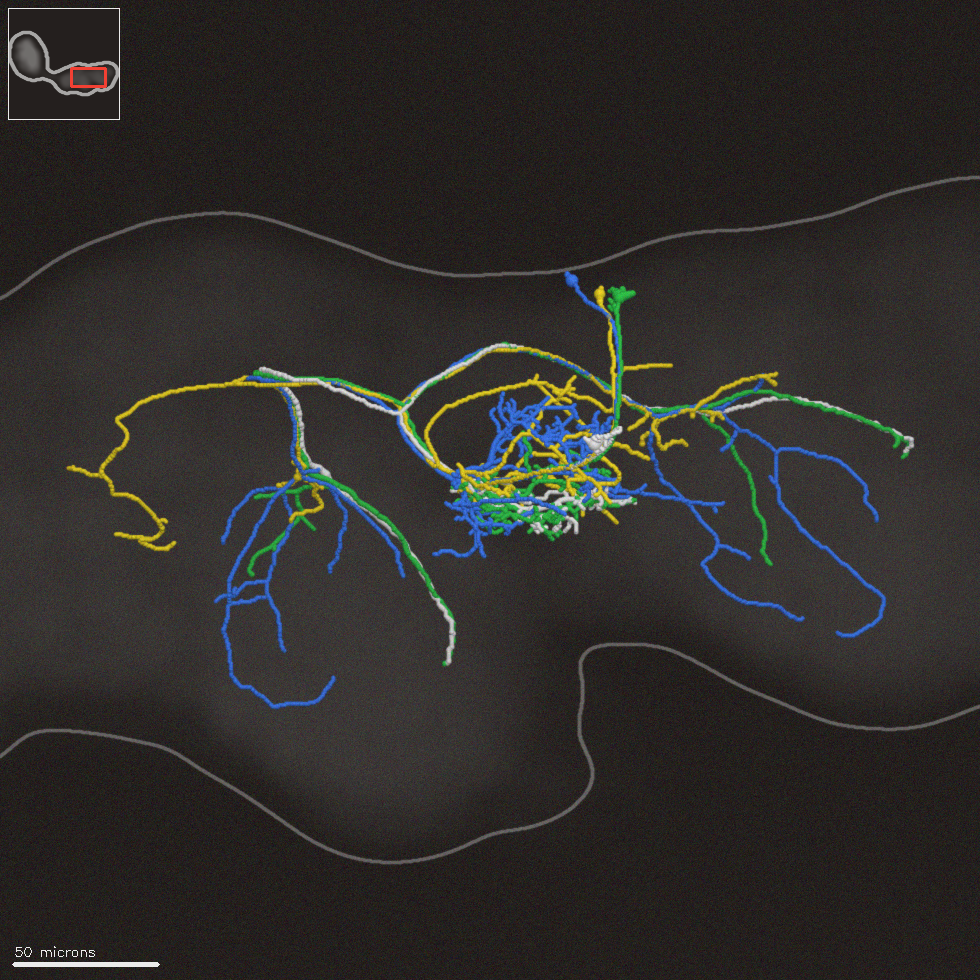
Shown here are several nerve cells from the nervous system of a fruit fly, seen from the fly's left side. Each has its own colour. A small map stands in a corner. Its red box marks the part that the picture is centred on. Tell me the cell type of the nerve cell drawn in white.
IN18B044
